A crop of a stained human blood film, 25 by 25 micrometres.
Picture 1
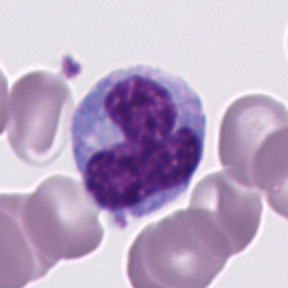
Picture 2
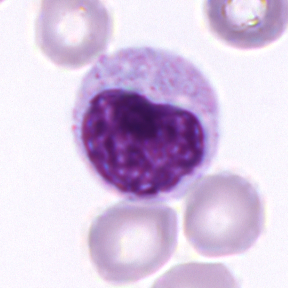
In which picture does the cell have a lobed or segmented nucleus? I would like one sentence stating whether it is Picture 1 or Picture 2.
In Picture 1, the nucleus of the cell is divided into lobes.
